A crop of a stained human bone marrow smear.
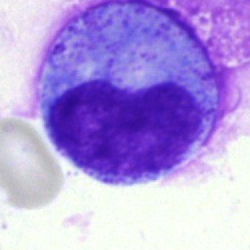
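Metamyelocyte, centre cell of stained human bone marrow smear. Cell round; outline smooth, sharply defined. Nucleus kidney-shaped, notch facing upward, filling lower half of cell. Chromatin dense, deeply stained purple.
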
